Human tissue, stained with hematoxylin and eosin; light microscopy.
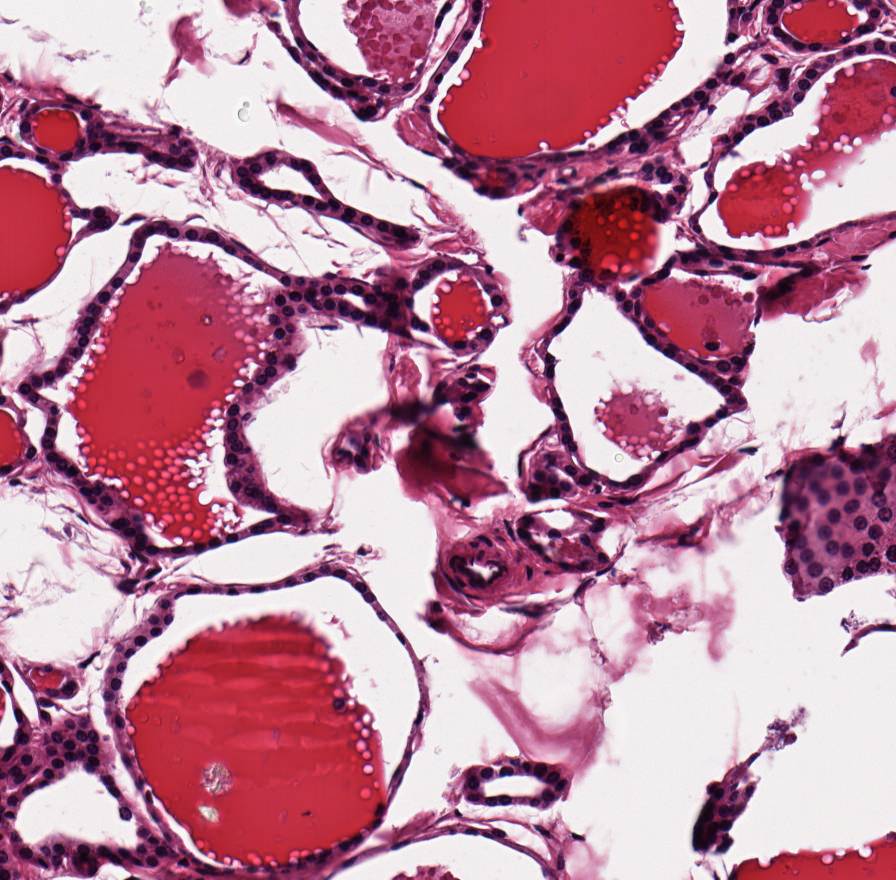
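Thyroid, haematoxylin and eosin. Closed follicles of widely varying size fill the field, separated by thin partitions. Each is lined by a single layer of flattened to low cuboidal cells with small, round, darkly stained nuclei. Between the follicles the stroma is scant and loose, with wispy pink fibres.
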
